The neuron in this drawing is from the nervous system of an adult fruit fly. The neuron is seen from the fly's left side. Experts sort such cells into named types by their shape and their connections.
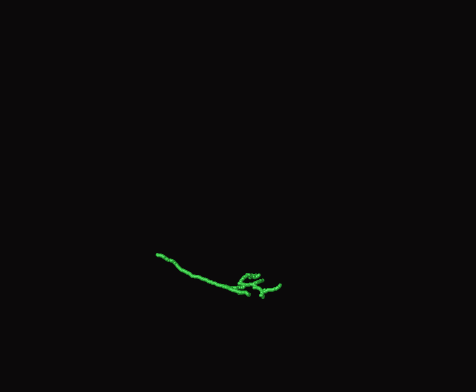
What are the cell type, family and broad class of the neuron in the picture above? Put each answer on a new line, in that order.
JO-mz
class mechanosensory
sensory neuron entering the brain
